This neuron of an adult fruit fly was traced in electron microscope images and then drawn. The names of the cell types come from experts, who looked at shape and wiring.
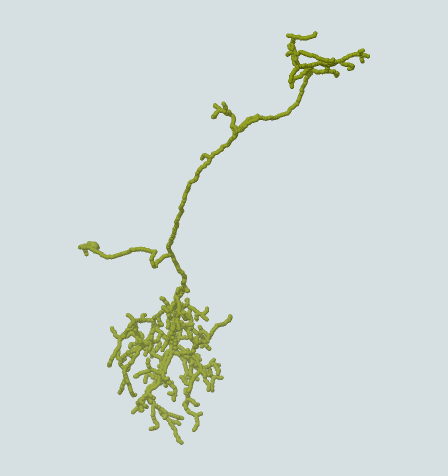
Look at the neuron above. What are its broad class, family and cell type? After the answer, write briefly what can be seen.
It is a central-brain intrinsic neuron. The family is hemilineage VLPd&p1_posterior. Its cell type is LHPD2a1. The picture shows dozens of branch ends. In this view it is taller than it is wide.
